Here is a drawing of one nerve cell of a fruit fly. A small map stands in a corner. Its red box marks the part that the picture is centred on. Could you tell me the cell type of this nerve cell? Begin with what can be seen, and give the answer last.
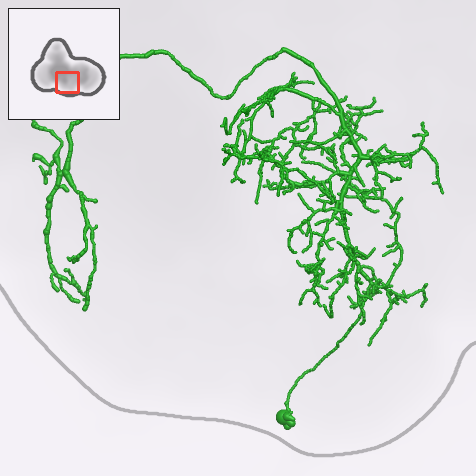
In this view it is about as wide as it is tall. Its broad class is central-brain intrinsic neuron. It is of cell type GNG288.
